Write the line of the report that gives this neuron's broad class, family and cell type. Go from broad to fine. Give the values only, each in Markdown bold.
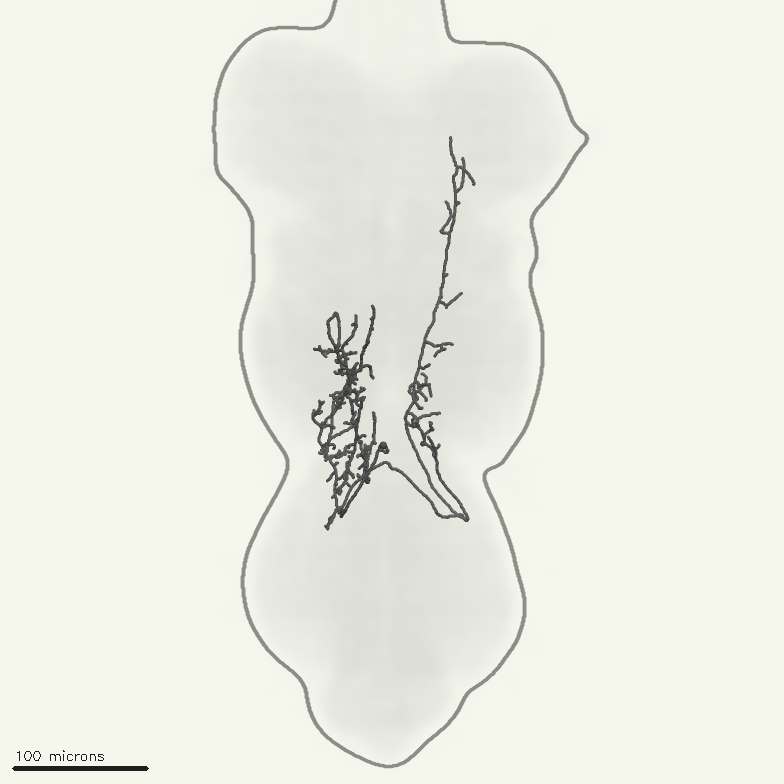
**ascending neuron**, **hemilineage 19B**, **AN19B046**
